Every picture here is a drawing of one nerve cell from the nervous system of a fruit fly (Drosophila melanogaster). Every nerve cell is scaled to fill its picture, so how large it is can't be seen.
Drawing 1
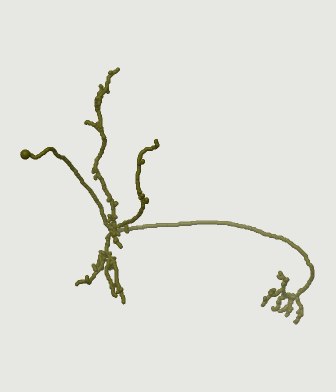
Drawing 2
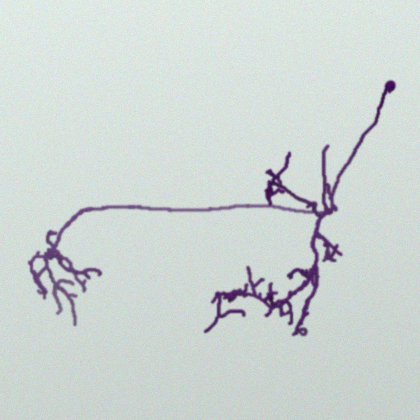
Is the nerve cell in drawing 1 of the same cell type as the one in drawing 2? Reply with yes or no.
no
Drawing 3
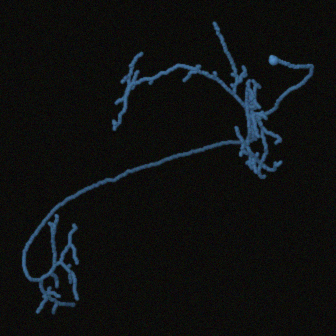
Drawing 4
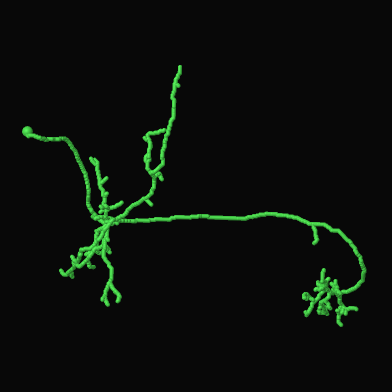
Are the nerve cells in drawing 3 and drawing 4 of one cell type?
yes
